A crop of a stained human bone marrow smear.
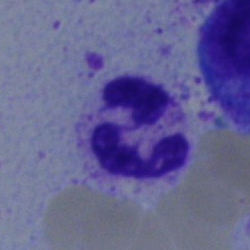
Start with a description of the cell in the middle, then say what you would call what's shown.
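Let's begin with the outline, which is roughly round. Now move inward to the chromatin and notice how dense and dark purple it is. Search the nucleus for nucleoli, and you will find none visible. This is a segmented neutrophil.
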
